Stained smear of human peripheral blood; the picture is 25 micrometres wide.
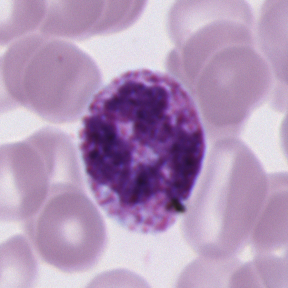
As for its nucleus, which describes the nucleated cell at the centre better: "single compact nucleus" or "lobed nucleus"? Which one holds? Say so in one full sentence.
In this cell, the nucleus is divided into separate lobes.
